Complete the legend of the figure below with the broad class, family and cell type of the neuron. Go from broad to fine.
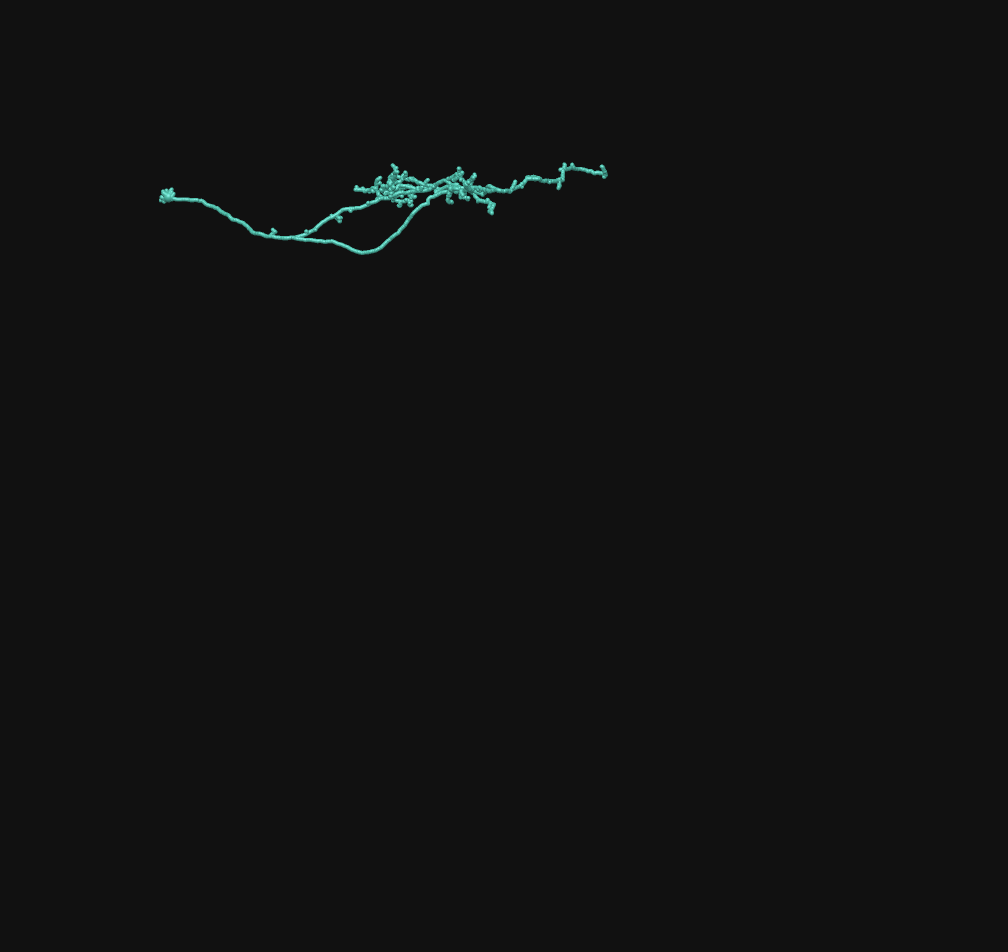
central-brain intrinsic neuron; hemilineage SLPpl1; SMP220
